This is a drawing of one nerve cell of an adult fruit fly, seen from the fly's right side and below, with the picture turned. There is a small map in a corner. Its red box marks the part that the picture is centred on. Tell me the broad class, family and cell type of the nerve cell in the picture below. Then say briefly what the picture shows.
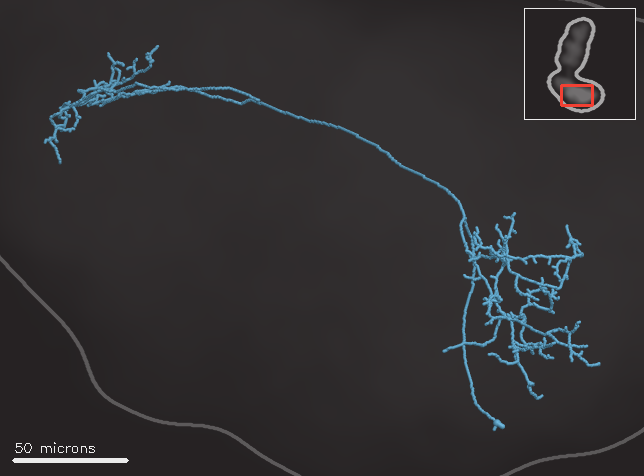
Its broad class is central-brain intrinsic neuron. Its family is hemilineage VLPa2. The cell type is CB4168. The cell body is at the lower right of the picture. From left to right in the picture it spans about 250 microns. The picture shows dozens of branch ends.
